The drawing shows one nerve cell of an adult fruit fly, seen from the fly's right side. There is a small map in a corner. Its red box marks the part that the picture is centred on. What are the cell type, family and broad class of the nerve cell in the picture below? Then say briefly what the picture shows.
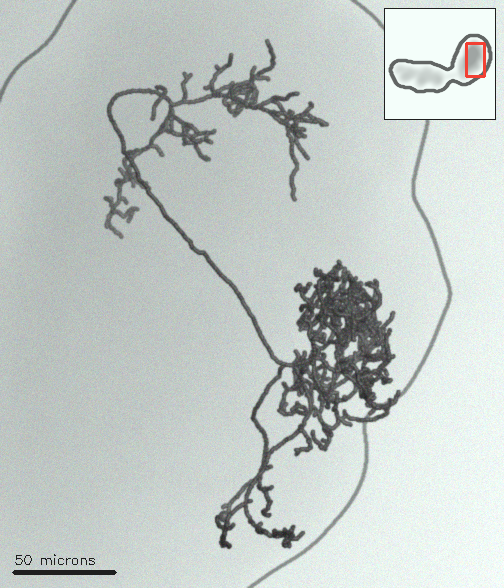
It is of cell type M_lvPNm24. The family is hemilineage ALlv1. It is a central-brain intrinsic neuron. Its cell body lies at the bottom of the picture. From top to bottom in the picture it spans about 250 microns. The picture shows dozens of branch ends.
